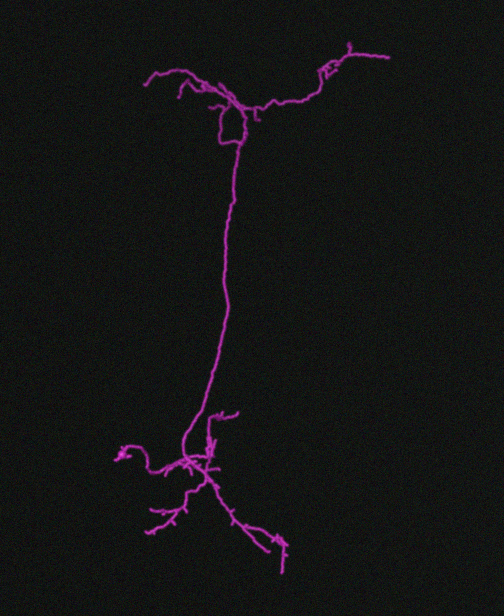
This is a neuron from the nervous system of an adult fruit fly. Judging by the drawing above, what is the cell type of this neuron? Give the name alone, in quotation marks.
"SMP737"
